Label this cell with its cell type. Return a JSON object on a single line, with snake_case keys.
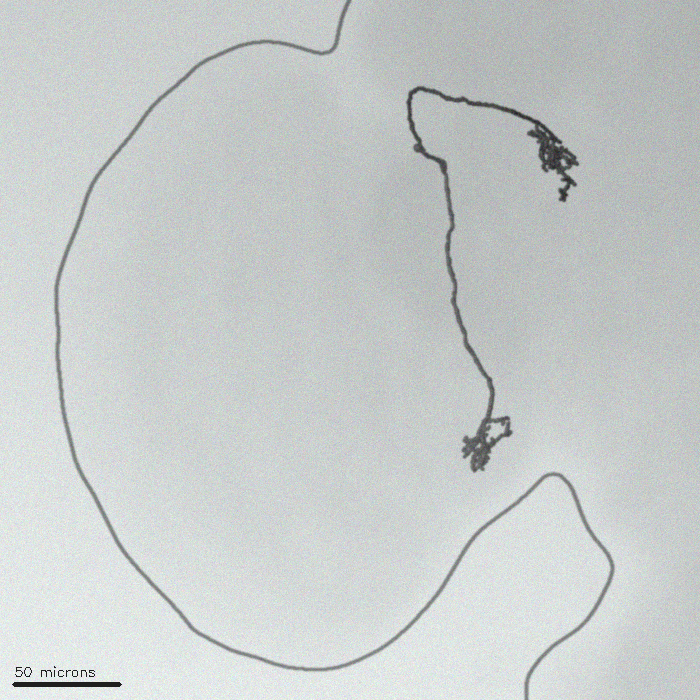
{"cell_type": "LC9"}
